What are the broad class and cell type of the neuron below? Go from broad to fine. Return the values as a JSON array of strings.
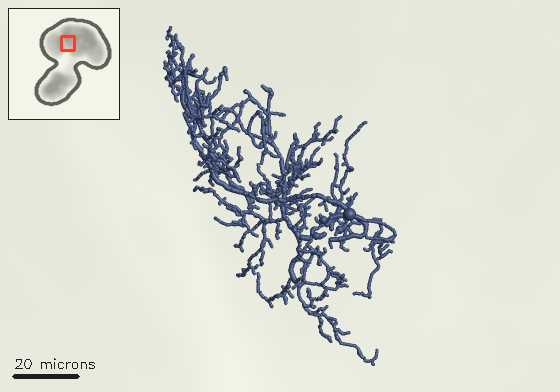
["central-brain intrinsic neuron", "AVLP614"]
